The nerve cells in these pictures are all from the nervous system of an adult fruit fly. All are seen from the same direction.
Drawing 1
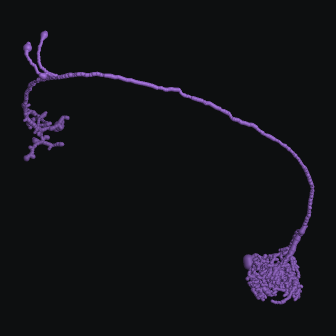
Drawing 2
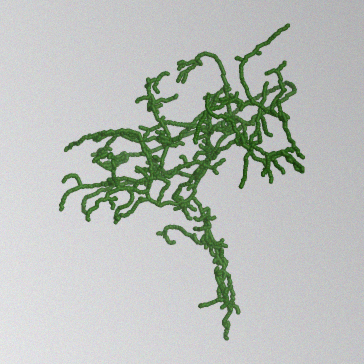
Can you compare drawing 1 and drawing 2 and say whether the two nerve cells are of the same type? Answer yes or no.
no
